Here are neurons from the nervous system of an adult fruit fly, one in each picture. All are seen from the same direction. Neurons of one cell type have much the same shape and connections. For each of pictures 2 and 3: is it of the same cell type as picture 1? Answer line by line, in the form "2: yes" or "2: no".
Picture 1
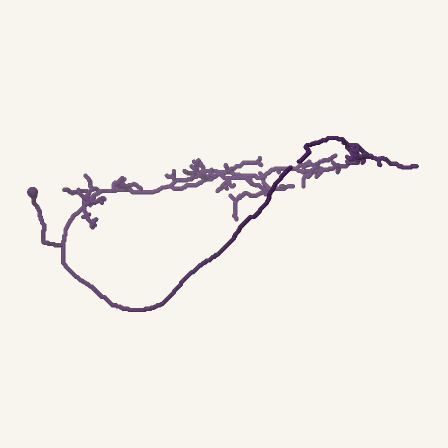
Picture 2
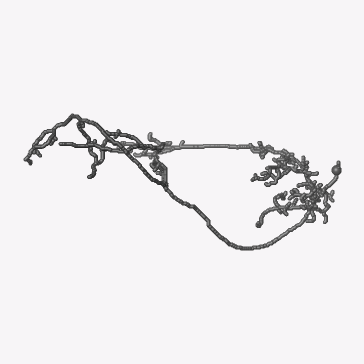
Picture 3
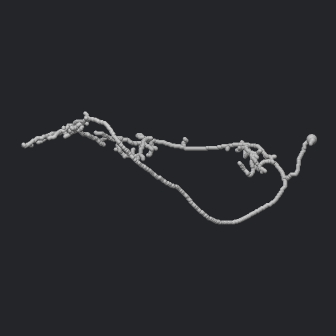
2: no
3: yes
